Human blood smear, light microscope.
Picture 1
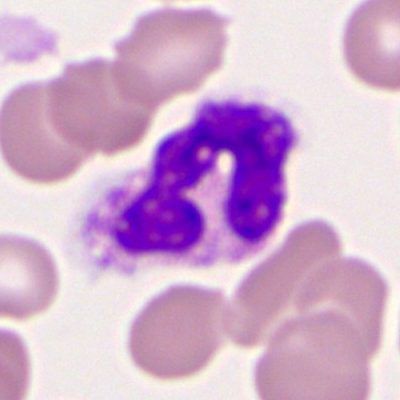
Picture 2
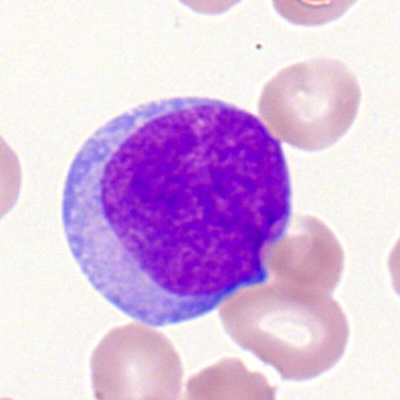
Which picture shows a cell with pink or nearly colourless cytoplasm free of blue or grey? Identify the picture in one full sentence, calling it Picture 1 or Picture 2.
Neither blue nor grey is found in the pink or nearly colourless cytoplasm of the cell in picture 1.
